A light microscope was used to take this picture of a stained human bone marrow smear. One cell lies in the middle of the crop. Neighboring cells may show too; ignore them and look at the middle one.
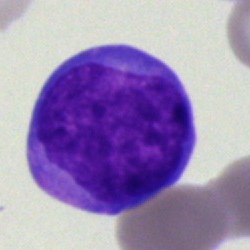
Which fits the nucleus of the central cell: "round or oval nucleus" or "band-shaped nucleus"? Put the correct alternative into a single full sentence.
The nucleus takes the form of one compact round or oval mass.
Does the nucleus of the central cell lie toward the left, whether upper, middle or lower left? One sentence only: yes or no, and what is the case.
No, on the right side of the cell lies its nucleus.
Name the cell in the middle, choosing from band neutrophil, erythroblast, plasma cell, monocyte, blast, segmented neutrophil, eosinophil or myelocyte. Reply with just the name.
blast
